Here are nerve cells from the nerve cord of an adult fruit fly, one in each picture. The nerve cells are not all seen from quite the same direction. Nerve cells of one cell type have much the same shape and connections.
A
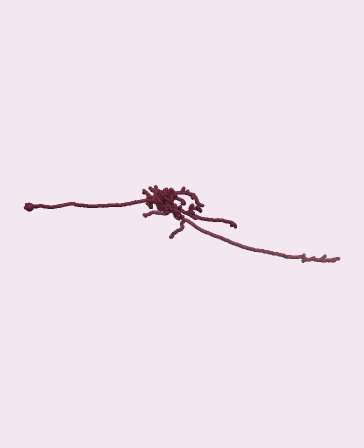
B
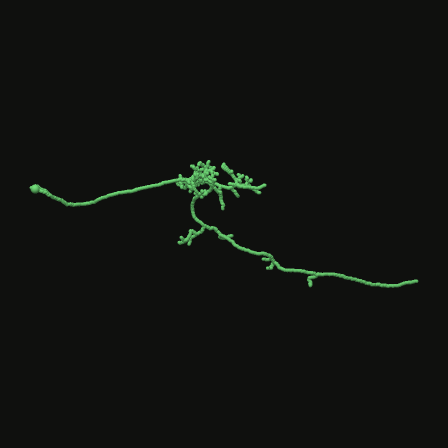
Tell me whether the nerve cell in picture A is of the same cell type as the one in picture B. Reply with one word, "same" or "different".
same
